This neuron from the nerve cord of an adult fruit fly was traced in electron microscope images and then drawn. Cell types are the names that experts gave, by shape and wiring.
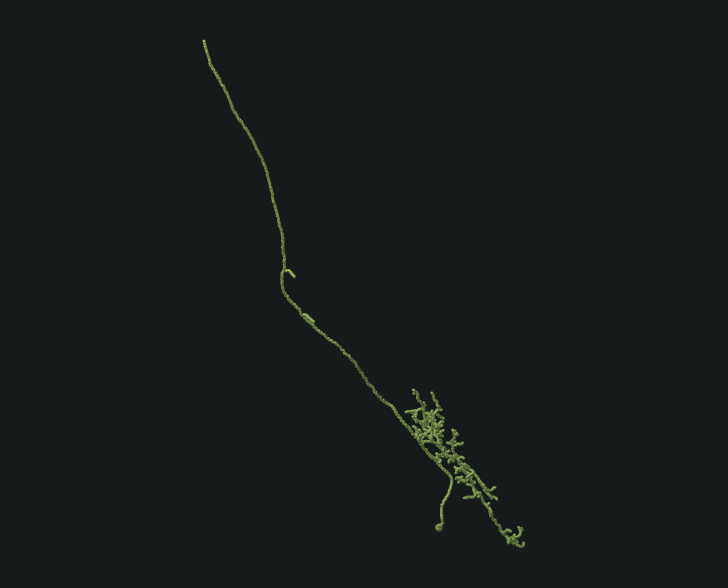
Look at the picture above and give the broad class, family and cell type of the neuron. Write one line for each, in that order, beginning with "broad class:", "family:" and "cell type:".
broad class: ascending neuron
family: hemilineage 10B
cell type: AN10B034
